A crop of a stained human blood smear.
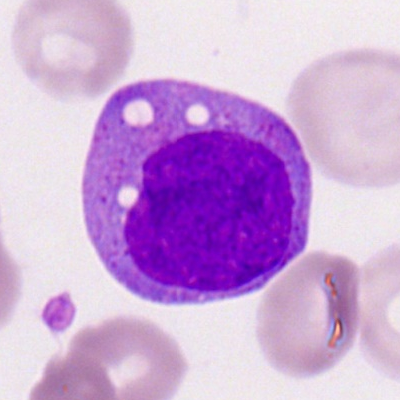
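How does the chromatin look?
Finely granular and stained deep purple.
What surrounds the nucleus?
A moderate rim of bluish-purple cytoplasm, widest on the upper left.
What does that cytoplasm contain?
Fine reddish-pink granules scattered throughout, and three clear, round vacuoles.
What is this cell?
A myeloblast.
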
